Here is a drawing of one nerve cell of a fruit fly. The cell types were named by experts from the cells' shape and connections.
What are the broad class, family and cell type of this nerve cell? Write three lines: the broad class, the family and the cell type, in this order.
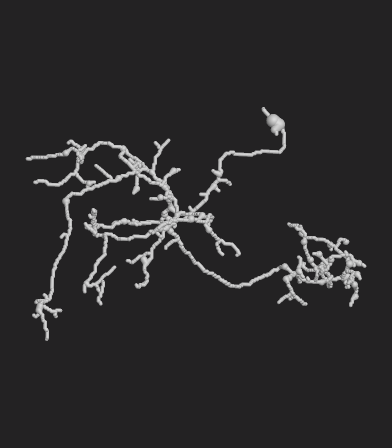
central-brain intrinsic neuron
hemilineage CLp1
SLP412_b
